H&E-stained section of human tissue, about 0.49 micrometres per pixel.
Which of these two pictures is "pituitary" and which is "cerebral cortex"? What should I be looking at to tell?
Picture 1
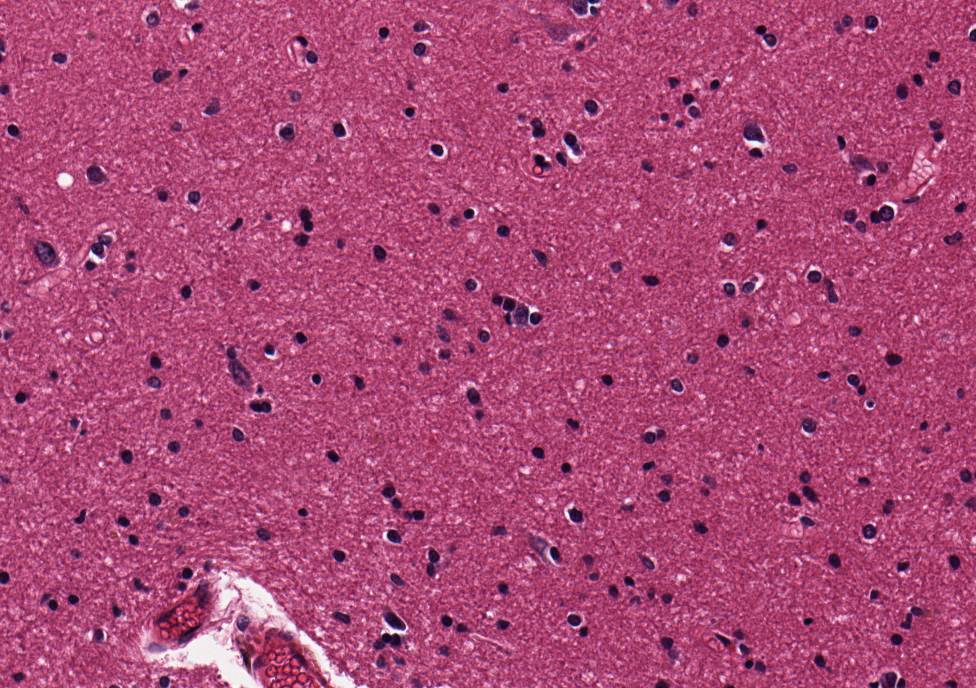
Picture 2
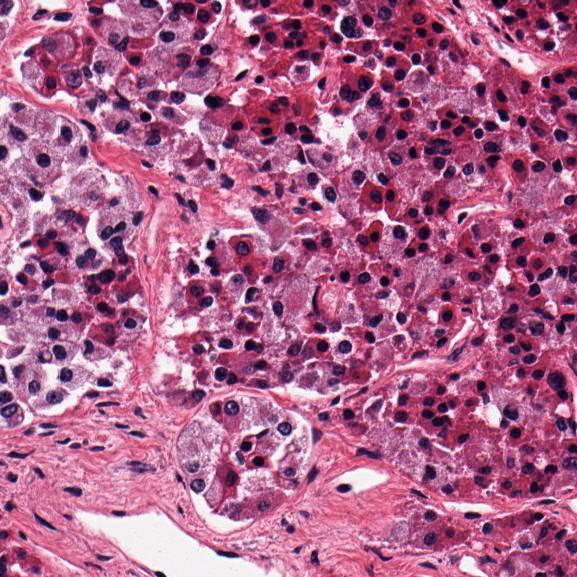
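In picture 1 is cerebral cortex; in picture 2, pituitary. Most nuclei in the cerebral cortex are small, round and darkly stained, with little or no cytoplasm around them, and many sit within a clear, unstained halo. In places, two to four of them lie close together in small clusters, as near the centre of the field. The pituitary instead consists of polygonal cells packed in nests and cords divided by thin pink fibrous septa, with round, dark nuclei of fairly uniform size. Its red-staining cells are most crowded at upper right, and a small rounded nest sits isolated within the fibrous tissue near the bottom centre. Vessel lumens at the bottom left of picture 1 are packed with red blood cells.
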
